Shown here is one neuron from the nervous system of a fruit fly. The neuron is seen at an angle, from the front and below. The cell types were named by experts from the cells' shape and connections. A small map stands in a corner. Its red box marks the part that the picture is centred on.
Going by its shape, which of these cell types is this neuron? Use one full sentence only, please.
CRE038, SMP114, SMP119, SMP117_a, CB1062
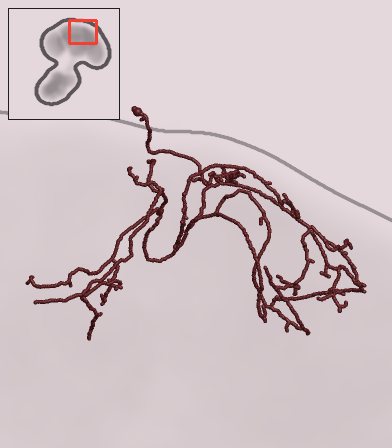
The neuron is categorized under cell type CRE038.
